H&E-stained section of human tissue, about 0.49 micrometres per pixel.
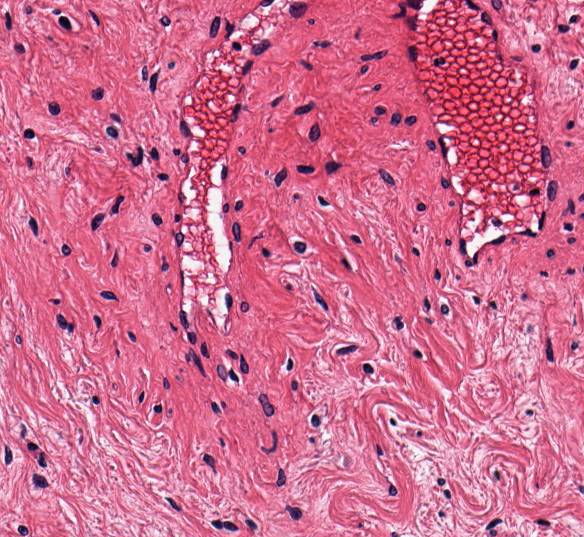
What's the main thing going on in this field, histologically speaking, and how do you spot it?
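Dense connective tissue forms this field. Dense pink collagenous stroma fills it, with dark spindle-shaped to oval nuclei lying singly between the fibres.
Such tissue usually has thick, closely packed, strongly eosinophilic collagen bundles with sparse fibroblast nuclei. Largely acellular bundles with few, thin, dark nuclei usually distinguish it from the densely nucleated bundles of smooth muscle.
Wavy bundles swirl in the lower right, and a vessel at upper right is tightly packed with red blood cells.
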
